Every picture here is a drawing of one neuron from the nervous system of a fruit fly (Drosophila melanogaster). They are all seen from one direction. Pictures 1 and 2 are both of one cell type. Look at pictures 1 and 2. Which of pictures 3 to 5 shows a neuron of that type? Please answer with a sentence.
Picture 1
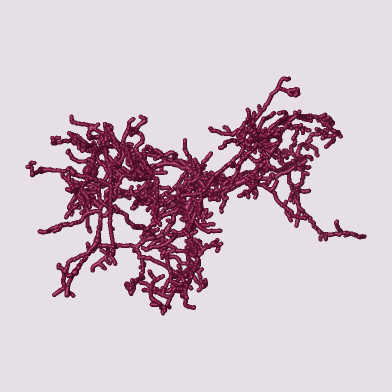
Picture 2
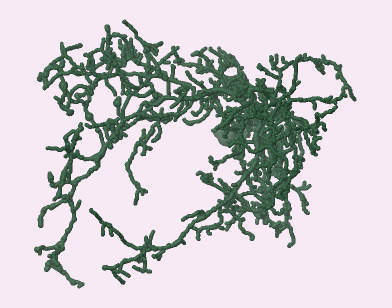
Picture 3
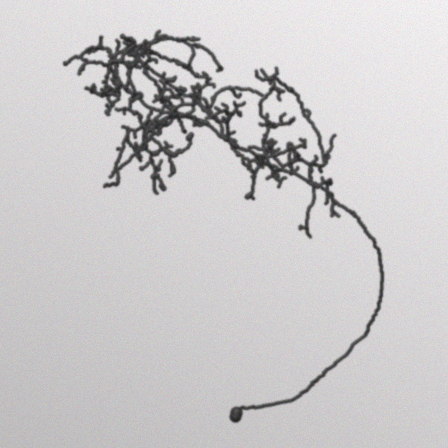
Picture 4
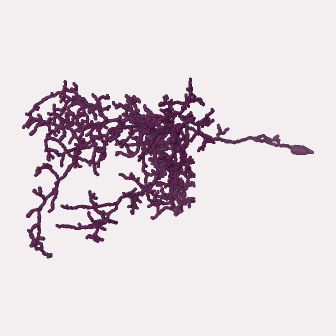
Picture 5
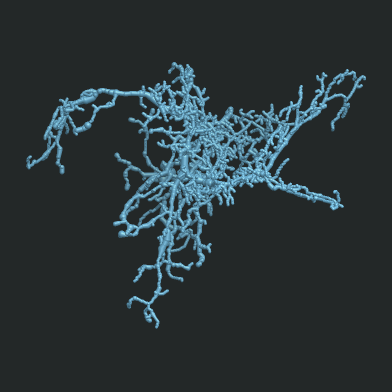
Picture 4 is of the same cell type.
